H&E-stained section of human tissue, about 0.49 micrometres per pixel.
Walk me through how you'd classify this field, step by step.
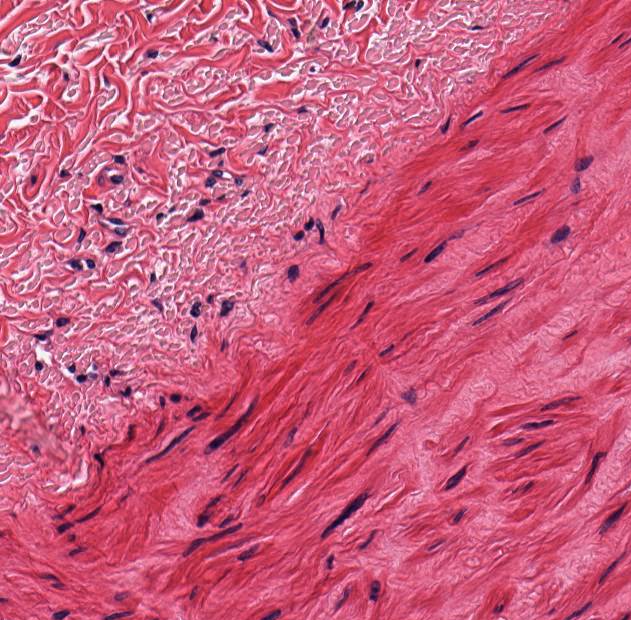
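Tunica media of an artery, filling the right and lower part. Diagonal boundary; collagenous stroma at upper left. Smooth muscle nuclei elongated, cigar-shaped, blunt-ended; cytoplasm deep pink, finely fibrillar.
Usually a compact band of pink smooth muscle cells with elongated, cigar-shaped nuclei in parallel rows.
Upper-left stroma: wavy, interlacing pink collagen bundles.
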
